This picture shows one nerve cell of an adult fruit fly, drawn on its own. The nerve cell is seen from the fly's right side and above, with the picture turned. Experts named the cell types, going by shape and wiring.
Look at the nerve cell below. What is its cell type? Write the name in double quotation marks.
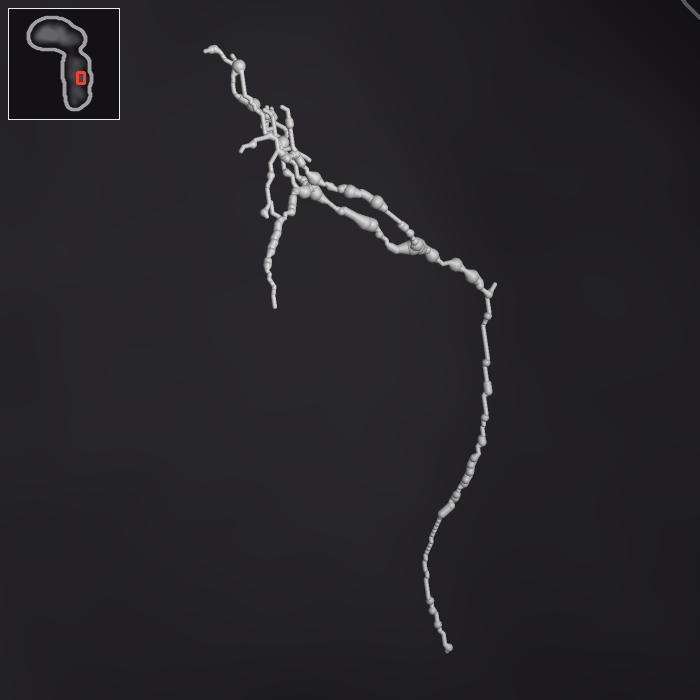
"SNta29"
